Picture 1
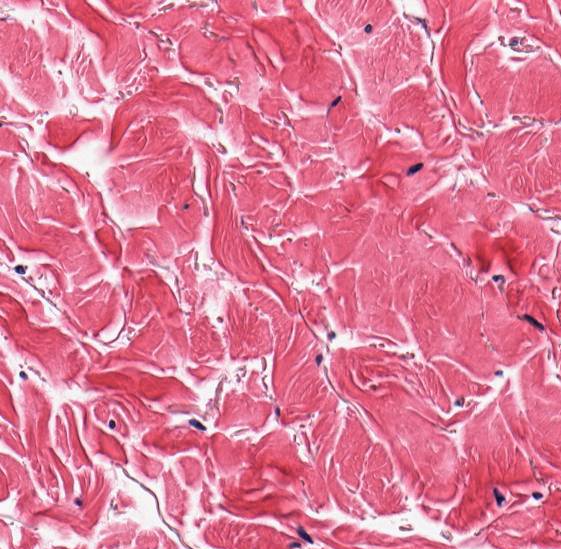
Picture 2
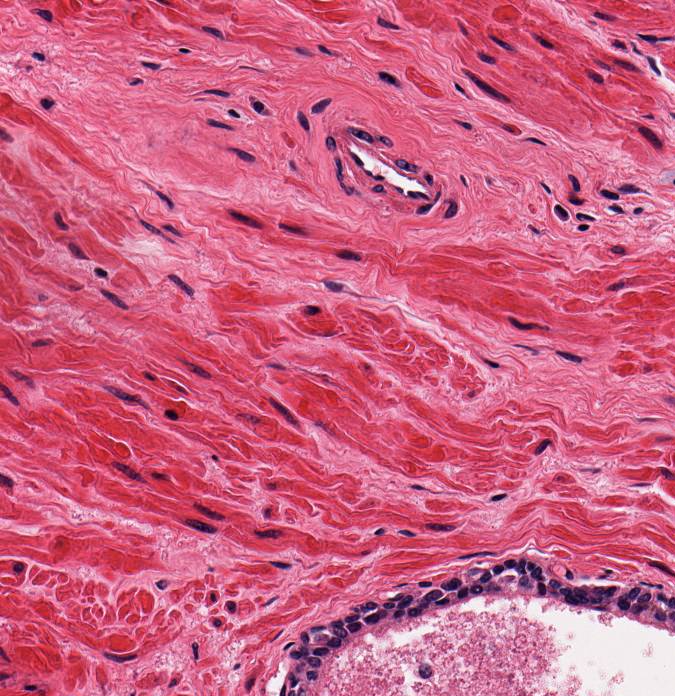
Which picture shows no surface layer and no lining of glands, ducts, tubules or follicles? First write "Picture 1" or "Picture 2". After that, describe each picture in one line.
Picture 1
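What picture 1 shows: No epithelium is present anywhere in the field.
What picture 2 shows: At the bottom right a gland space is lined by crowded cells with dark-staining nuclei.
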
